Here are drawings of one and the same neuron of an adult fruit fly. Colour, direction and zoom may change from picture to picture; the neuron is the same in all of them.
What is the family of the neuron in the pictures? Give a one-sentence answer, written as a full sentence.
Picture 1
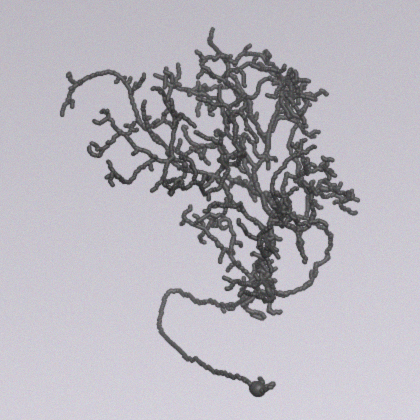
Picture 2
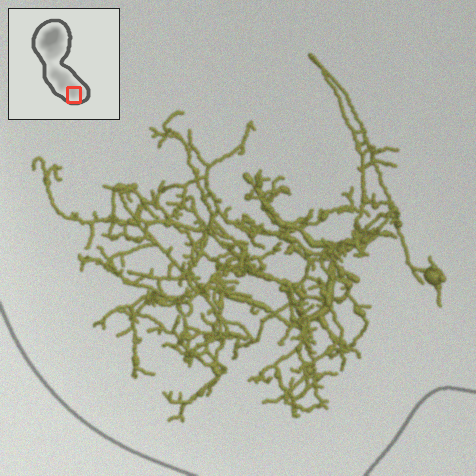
As its family, the neuron has hemilineage 03A.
